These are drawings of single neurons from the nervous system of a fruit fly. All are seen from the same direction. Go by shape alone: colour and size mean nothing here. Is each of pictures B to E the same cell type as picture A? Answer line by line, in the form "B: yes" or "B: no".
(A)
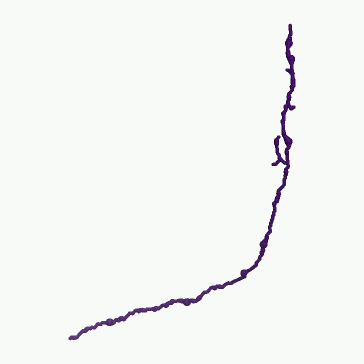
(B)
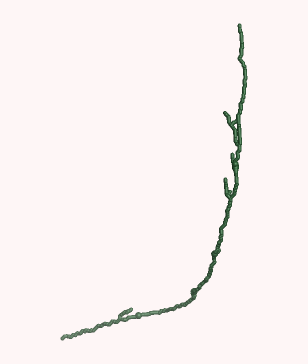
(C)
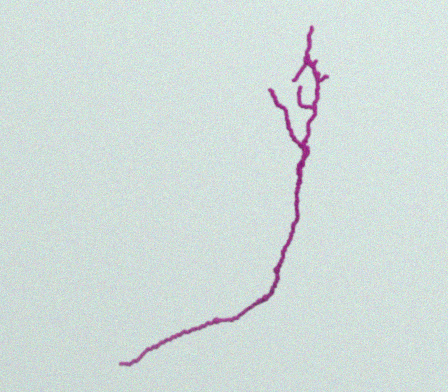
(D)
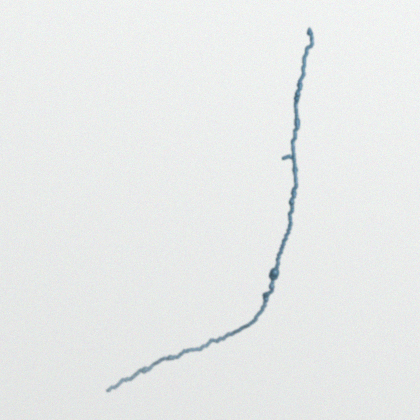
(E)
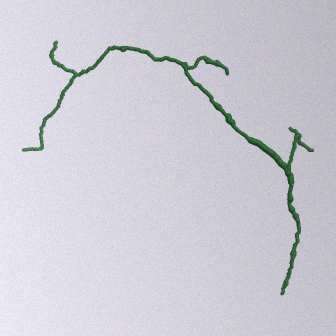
B: yes
C: yes
D: yes
E: no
